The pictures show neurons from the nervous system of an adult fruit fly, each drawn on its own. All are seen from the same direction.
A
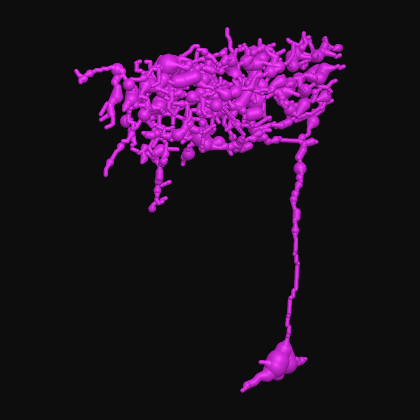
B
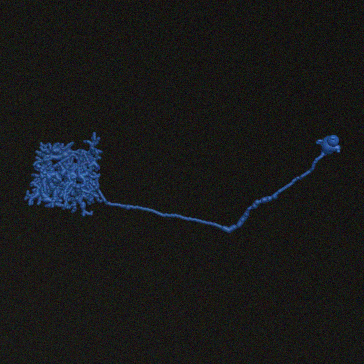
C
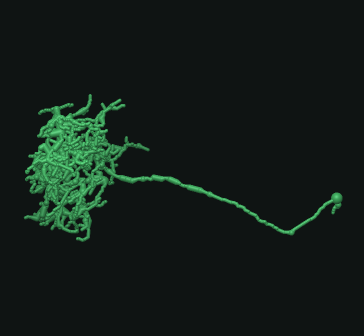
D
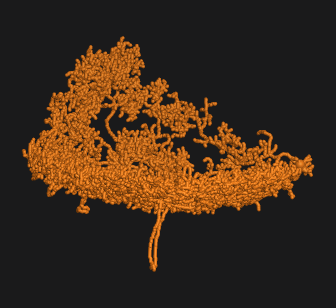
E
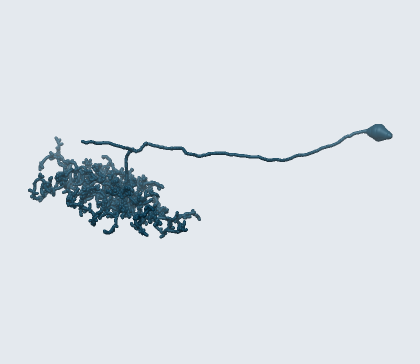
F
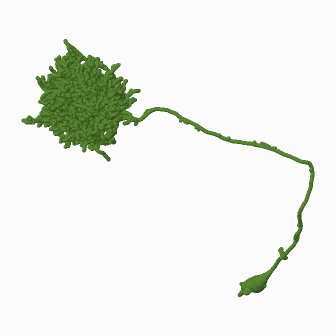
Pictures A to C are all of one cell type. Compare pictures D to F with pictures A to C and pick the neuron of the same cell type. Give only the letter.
F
